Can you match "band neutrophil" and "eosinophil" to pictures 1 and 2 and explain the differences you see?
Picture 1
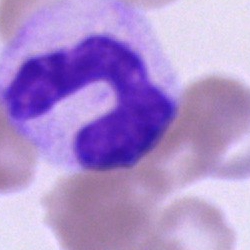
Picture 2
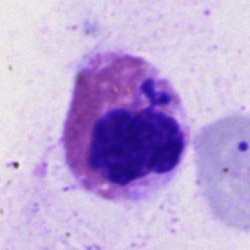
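Picture 1 is the band neutrophil, and picture 2 is the eosinophil. In the band neutrophil the nucleus is a single curved band bent into a horseshoe, whereas in the eosinophil the main nucleus is a lobulated, irregular mass sitting in the lower right part of the cell. Both nuclei stain dark: deep purple and condensed-looking in the first, very dark and dense in the second, where no nucleoli can be made out. The cytoplasm differs too, pale lilac in the band neutrophil but abundant and pinkish-purple in the eosinophil. The band neutrophil's outline is roughly round.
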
